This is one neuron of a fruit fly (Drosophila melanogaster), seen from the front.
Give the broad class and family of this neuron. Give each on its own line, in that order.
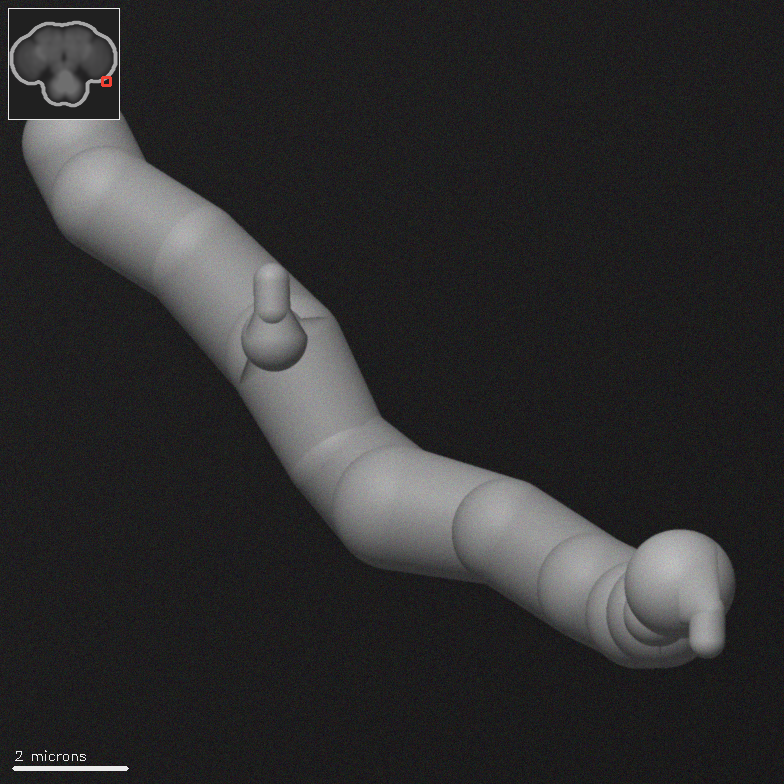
photoreceptor or other optic-lobe sensory neuron
class visual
